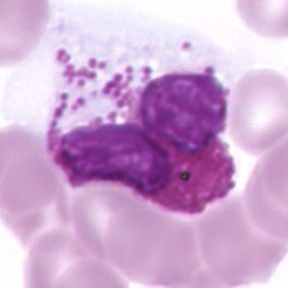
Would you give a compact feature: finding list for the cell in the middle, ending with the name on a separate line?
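Chromatin: dense dark purple in both lobes
Granules: many, round, purple, scattered beyond the cell body toward upper left
Border: indistinct, broken at upper left where granules spill out
Cytoplasm: a pinkish-purple patch, lower right of the nuclear lobes
Cell: eosinophil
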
